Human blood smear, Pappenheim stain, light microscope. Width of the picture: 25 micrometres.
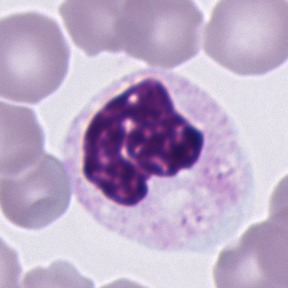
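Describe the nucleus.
Irregular and folded over on itself with a groove through it, about 11 micrometres across, and placed toward the upper left of the cell.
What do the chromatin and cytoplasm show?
Dark purple, coarsely clumped chromatin with small paler patches; fine lilac-pink granules scattered through the cytoplasm.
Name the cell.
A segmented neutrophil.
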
